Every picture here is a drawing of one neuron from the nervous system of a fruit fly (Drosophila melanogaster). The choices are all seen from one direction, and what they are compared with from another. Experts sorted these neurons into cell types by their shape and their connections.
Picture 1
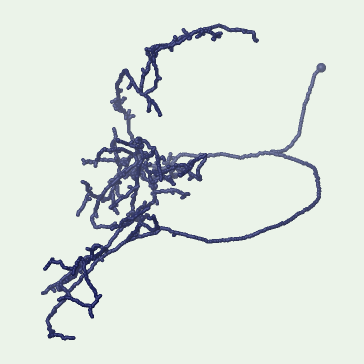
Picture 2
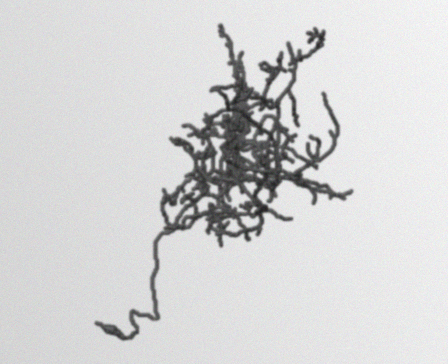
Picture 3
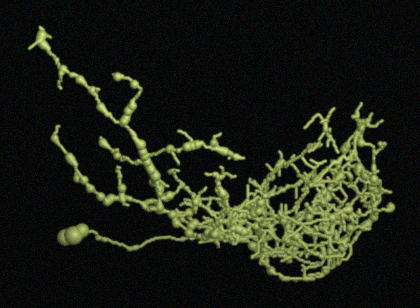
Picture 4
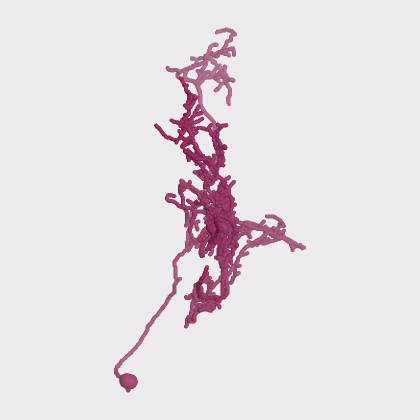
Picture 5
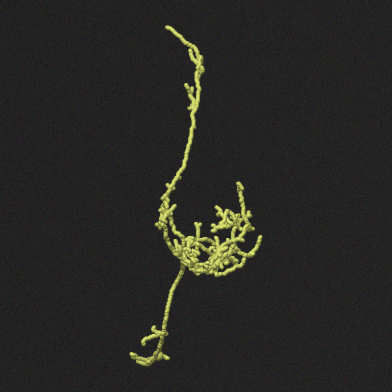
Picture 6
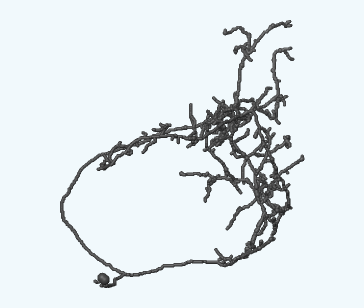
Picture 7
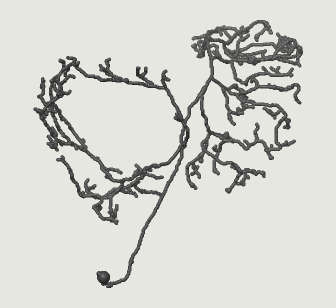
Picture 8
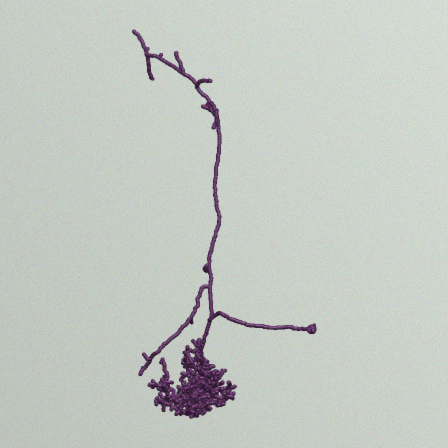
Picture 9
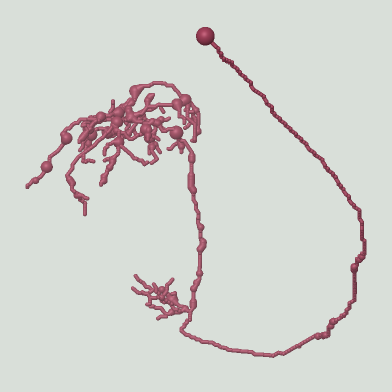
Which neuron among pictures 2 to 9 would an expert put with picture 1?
6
